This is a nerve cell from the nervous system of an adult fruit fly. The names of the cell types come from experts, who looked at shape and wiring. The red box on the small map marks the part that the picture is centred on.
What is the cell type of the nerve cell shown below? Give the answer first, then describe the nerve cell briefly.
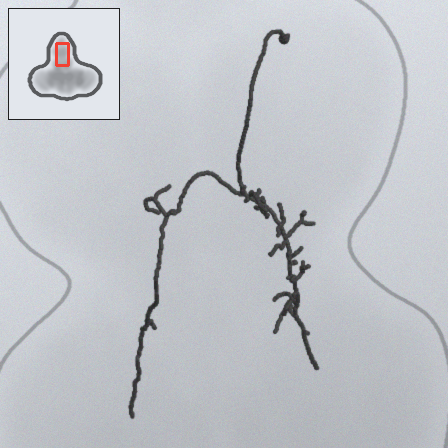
Its cell type is IN07B096_b. It is a nerve-cord intrinsic neuron. As drawn here it is taller than it is wide.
